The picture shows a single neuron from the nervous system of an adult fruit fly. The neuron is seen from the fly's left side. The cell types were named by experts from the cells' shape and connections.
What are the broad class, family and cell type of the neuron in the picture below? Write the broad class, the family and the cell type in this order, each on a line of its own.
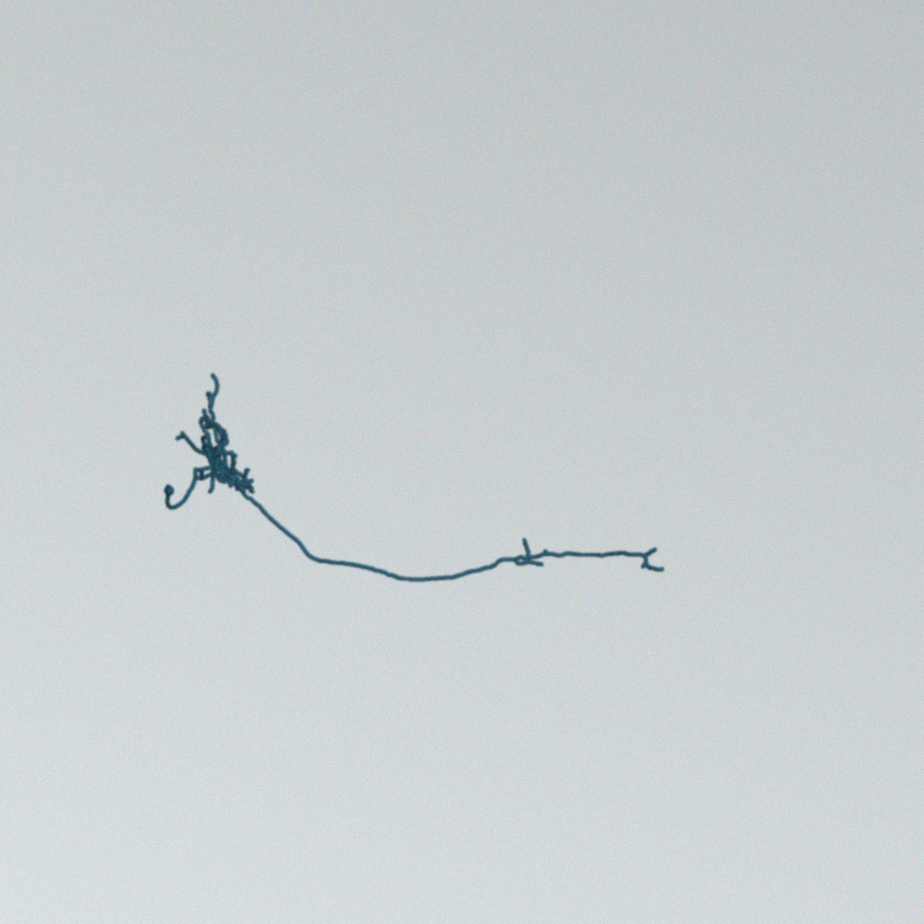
descending neuron
hemilineage LB7
DNge115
